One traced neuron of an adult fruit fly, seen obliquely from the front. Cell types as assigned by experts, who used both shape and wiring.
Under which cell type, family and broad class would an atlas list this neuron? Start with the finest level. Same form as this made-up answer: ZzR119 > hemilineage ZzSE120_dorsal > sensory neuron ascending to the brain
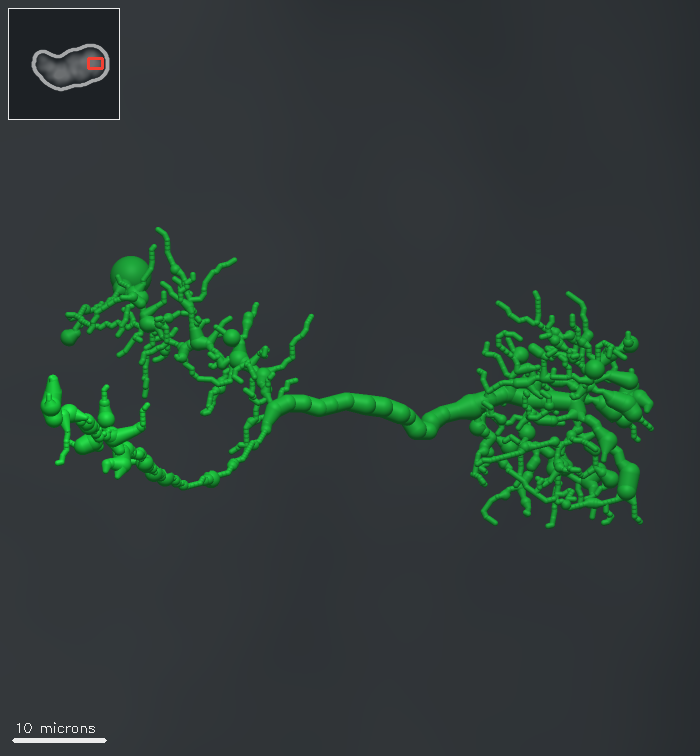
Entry: Y3 > Y > optic-lobe intrinsic neuron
